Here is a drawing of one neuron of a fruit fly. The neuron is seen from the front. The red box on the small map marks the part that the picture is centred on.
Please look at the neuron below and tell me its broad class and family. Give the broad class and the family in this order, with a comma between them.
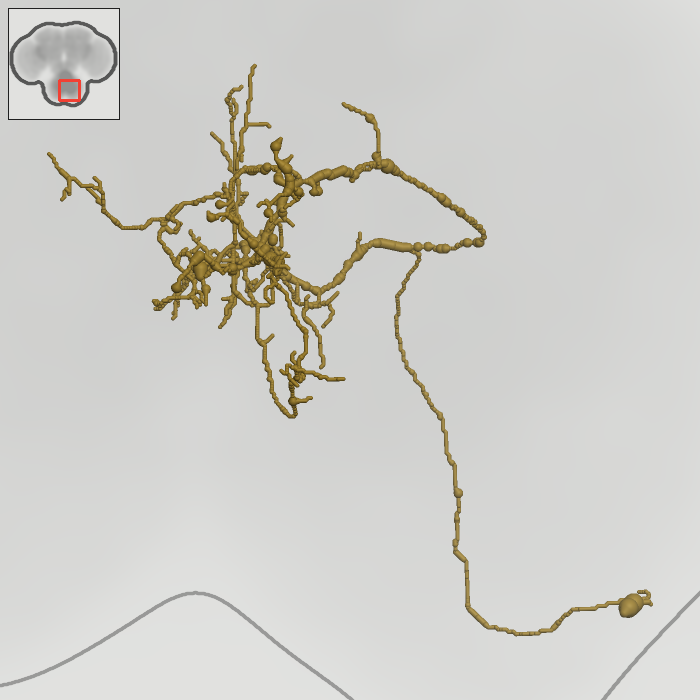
nerve-cord intrinsic neuron, hemilineage 21A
